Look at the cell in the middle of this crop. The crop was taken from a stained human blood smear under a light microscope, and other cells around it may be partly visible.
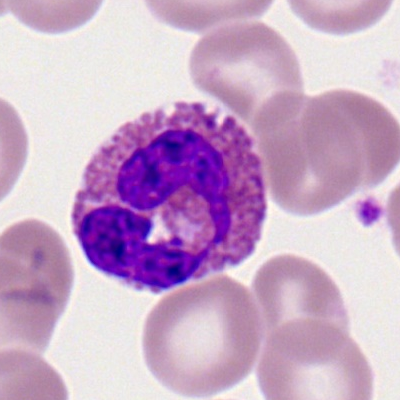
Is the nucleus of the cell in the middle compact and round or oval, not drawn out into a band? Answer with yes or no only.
No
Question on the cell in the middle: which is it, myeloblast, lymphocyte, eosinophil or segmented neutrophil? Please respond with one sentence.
Classified as an eosinophil is the cell in the middle of this crop.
